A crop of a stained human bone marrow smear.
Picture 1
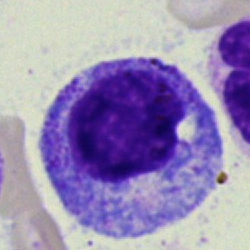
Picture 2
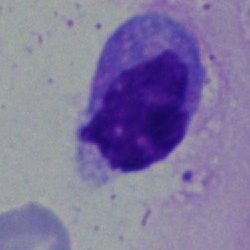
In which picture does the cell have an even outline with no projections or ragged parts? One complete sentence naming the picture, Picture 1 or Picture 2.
In Picture 1, the edge of the cell is smooth, not rough.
